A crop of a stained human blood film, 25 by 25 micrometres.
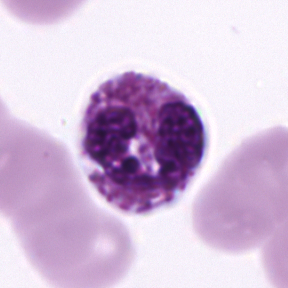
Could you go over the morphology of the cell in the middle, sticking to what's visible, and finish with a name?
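Measured across, the cell is about 12 micrometres. Its chromatin is dark purple and coarsely clumped. Near the bottom centre, a small dark round body lies between the two lobes. Pinkish-purple granules fill the cytoplasm, except for a pale, sparsely granular patch in the centre between the lobes. This cell is an eosinophil.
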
